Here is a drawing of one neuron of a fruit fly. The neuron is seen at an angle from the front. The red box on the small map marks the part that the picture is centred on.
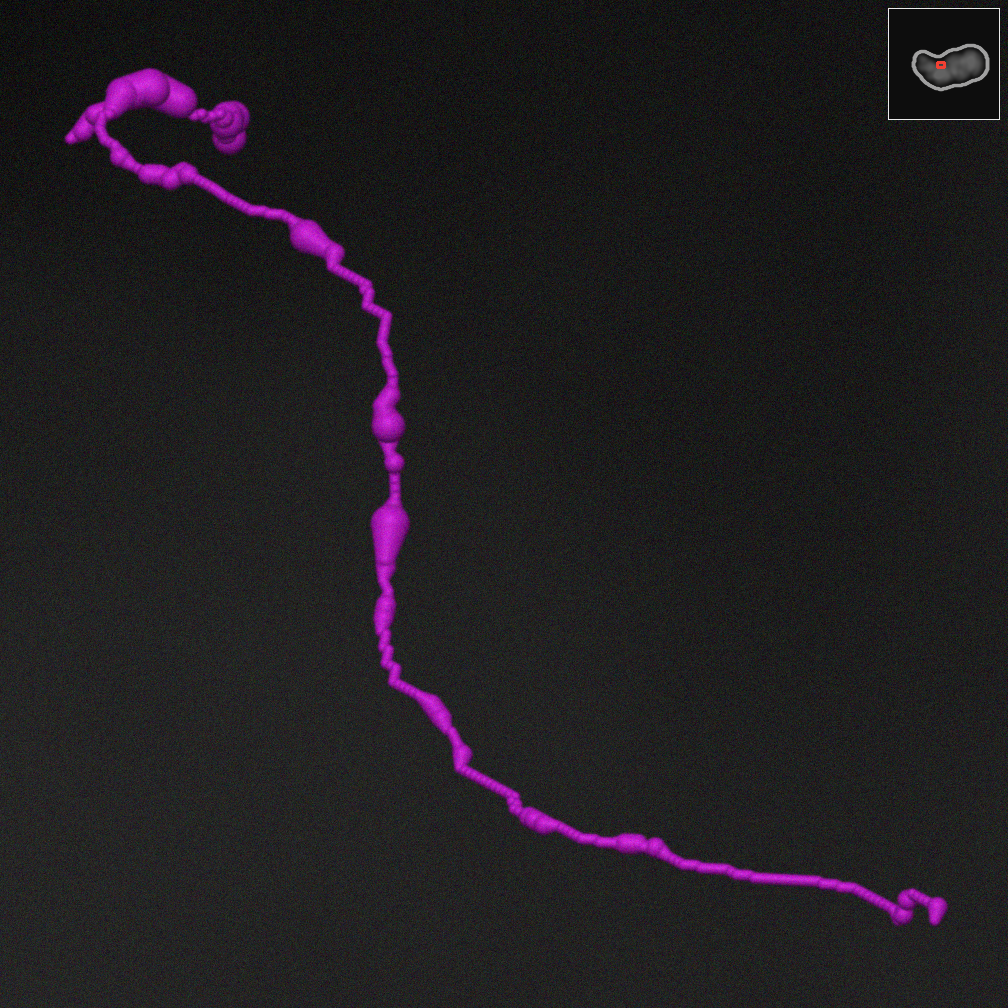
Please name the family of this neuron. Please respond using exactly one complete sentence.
The neuron counts as part of family class visual.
